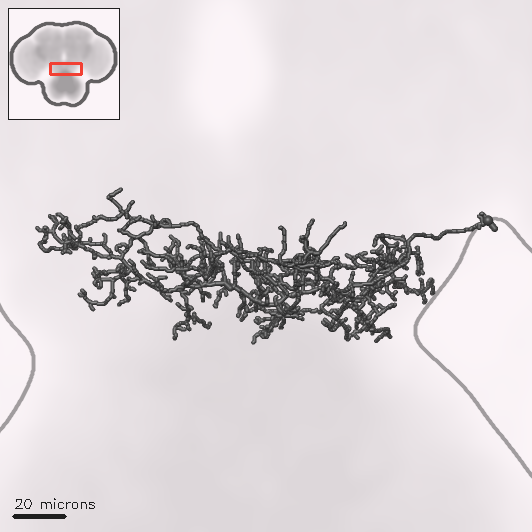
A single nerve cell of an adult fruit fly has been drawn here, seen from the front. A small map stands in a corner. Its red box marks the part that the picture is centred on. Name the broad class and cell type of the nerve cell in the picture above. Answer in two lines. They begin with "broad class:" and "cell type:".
broad class: central-brain intrinsic neuron
cell type: GNG063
